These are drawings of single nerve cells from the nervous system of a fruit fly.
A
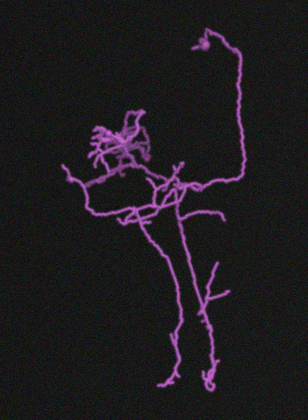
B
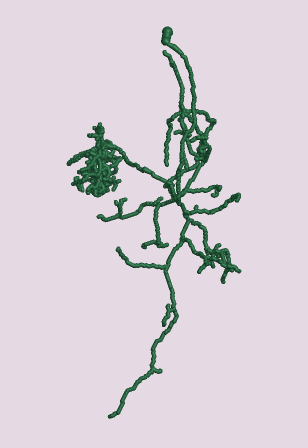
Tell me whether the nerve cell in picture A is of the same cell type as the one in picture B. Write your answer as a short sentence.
They are of different cell types.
